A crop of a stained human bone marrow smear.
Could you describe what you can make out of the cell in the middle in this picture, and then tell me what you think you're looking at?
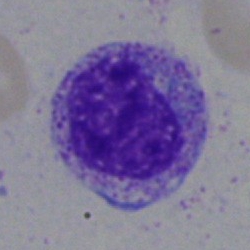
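Looking at the chromatin first, it stains dark purple and seems coarse and patchy rather than smooth. Around the nucleus there is a moderate rim of cytoplasm on every side. Scattered all through that cytoplasm I can see many small purple granules. Along the lower border, the edge of the cytoplasm shows a deeper blue rim. This cell is a myelocyte.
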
